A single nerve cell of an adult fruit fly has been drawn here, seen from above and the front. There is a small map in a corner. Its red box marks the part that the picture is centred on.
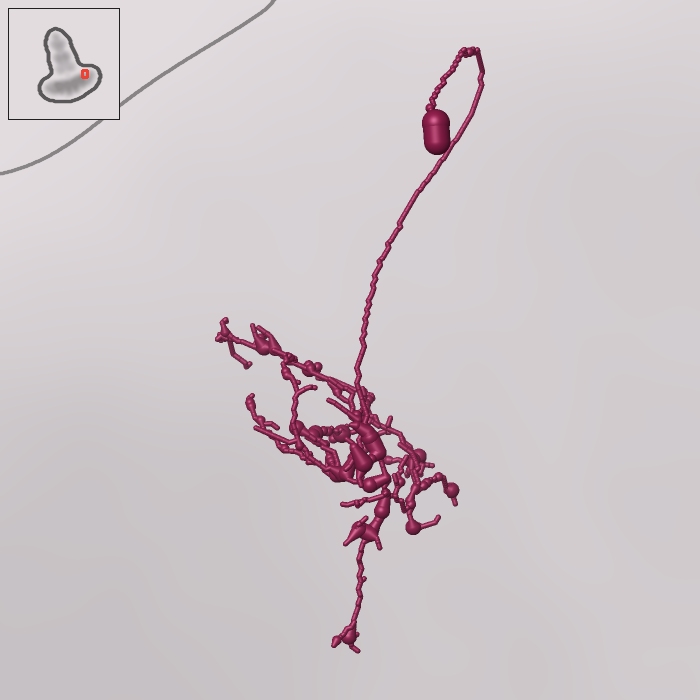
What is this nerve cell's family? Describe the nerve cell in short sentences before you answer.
The cell body can be seen at the top of the picture. The picture shows dozens of branch ends. Its broad class is optic-lobe intrinsic neuron. Its family is LPi.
